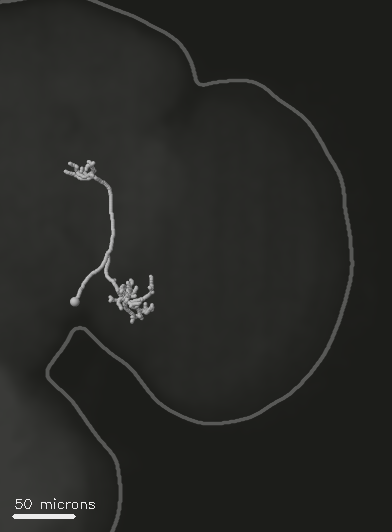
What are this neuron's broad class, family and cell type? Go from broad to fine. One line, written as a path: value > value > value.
visual projection neuron > LC > LC13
